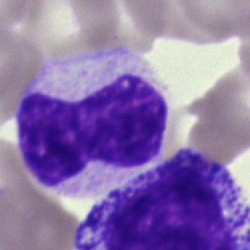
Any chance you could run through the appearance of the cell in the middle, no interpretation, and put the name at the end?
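Elongated nucleus, running left to right across the cell, pinched in at the middle into a two-lobed, hourglass-like shape. Chromatin dark purple, coarsely clumped. Cytoplasm pale lilac, a moderate rim around the nucleus. Metamyelocyte.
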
